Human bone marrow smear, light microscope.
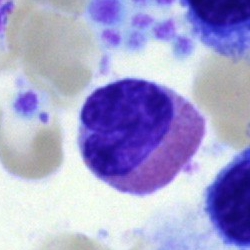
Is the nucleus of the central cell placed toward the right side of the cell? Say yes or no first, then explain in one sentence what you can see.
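No. The nucleus sits off-centre toward the upper left of the cell.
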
